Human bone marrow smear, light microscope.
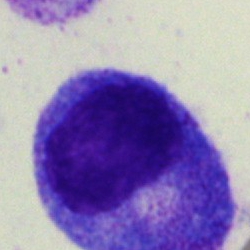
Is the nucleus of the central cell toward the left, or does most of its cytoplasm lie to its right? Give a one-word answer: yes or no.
Yes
